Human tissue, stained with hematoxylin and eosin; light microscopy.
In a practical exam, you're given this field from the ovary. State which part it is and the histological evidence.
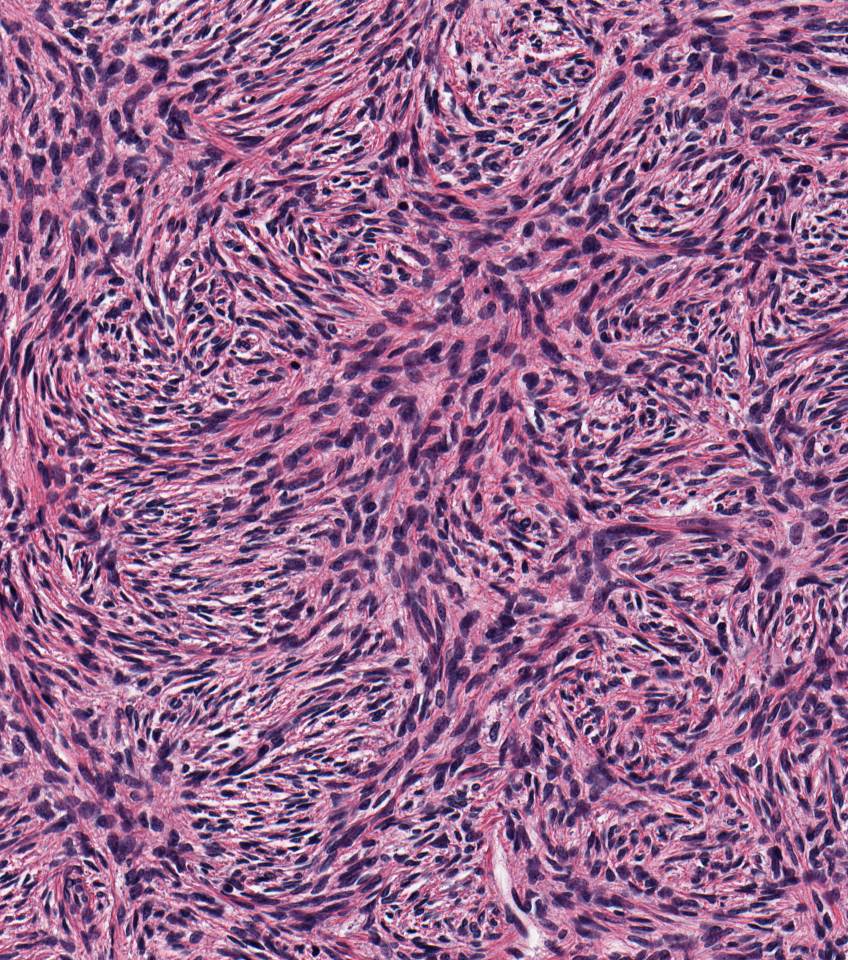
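The tissue is ovarian cortex. Spindle cells occupy the entire field, arranged in swirling, whorled fascicles.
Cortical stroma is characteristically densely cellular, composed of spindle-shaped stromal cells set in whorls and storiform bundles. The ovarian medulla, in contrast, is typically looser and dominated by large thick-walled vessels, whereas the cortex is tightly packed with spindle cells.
Within the whorls, nuclei are elongated, slender and darkly stained. The cytoplasm is scant and pink with indistinct cell borders, and fine pink fibrillary collagen lies between the cells.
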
